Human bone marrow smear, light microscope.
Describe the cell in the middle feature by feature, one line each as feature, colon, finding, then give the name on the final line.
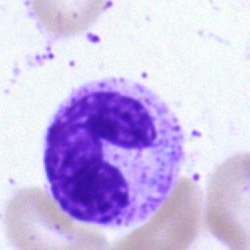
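Nucleus: deep C-shaped indent, opening right
Cytoplasm: pale pinkish-lilac
Granules: fine, lilac, scattered throughout
Notch: filled by cytoplasm, right side
Identity: band neutrophil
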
